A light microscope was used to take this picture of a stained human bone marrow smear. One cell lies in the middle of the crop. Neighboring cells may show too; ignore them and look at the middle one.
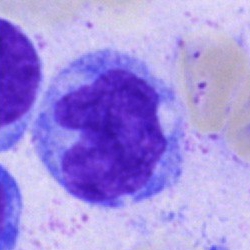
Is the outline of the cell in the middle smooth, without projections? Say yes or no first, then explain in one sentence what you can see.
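Yes. The cell has a round, smooth outline.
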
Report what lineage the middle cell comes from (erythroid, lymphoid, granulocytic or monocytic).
monocytic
